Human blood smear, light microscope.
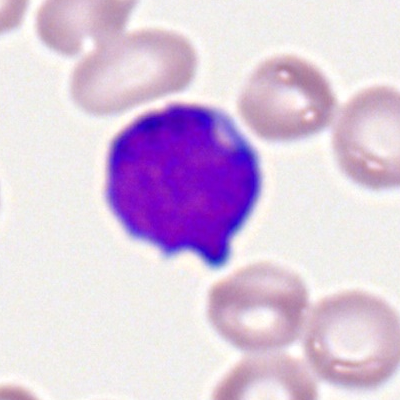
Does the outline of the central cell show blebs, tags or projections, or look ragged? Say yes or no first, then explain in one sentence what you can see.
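Yes. A small pointed projection sticks out from the bottom edge of the cell.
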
